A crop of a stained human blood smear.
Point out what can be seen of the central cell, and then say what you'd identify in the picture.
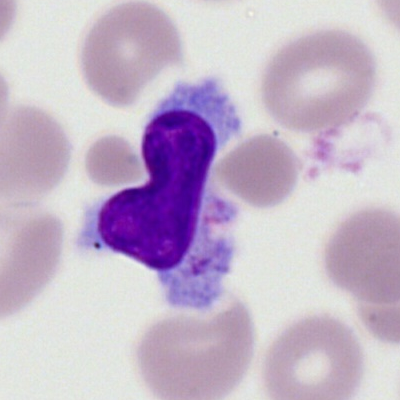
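The nucleus is bent into two joined lobes, giving it the shape of a boot. Pale greyish-blue cytoplasm forms a wider rim on the right side of the nucleus than on the left. A few reddish-purple granules lie in the cytoplasm, mostly to the lower right of the nucleus. This cell is a lymphocyte.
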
